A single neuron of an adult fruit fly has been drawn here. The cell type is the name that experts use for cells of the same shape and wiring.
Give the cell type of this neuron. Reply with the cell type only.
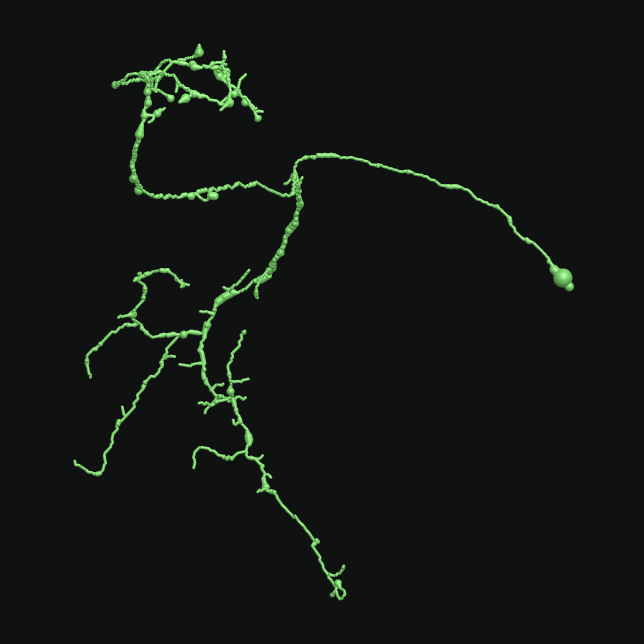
SMP216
